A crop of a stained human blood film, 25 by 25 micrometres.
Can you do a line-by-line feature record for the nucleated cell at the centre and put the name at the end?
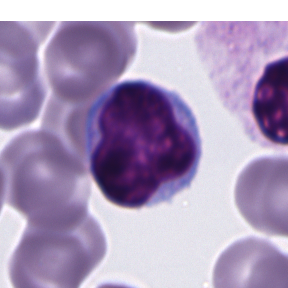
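Nucleus: fills most of the cell
Nuclear size: about 11 by 9 micrometres
Chromatin: dark purple, coarsely clumped
Cytoplasm: thin pale blue rim, widest on right side
Name: typical lymphocyte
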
